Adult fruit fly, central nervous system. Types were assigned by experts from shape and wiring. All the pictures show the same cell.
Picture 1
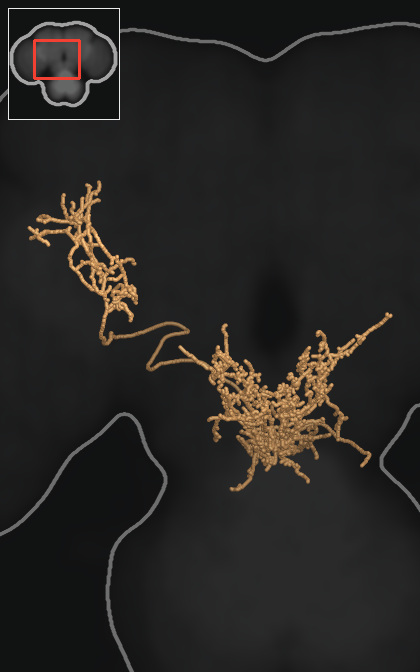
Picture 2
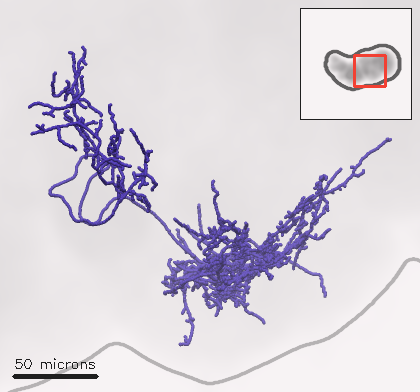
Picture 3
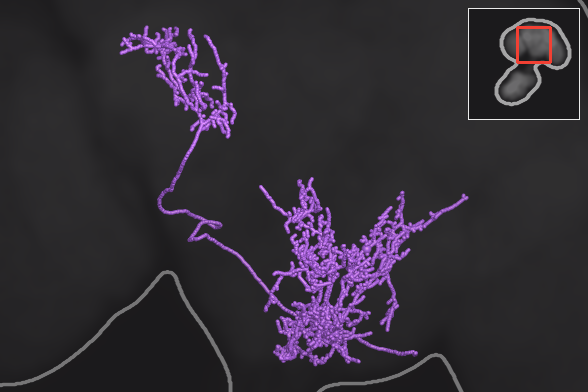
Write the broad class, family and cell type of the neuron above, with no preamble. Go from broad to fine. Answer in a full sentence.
A central-brain intrinsic neuron of hemilineage LB7, type GNG313.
